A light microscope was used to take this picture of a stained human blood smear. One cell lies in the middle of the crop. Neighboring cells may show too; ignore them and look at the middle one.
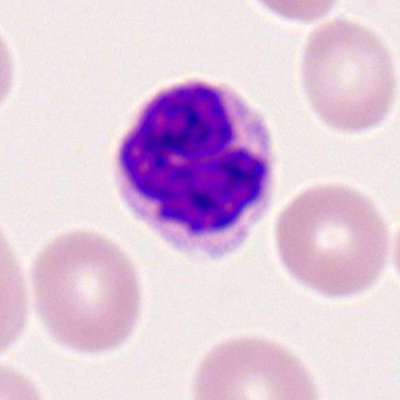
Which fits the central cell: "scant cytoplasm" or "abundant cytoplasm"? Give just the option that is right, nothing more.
Scant cytoplasm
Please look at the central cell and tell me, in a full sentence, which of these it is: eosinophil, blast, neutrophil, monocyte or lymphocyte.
The cell centered in this field of view is a neutrophil.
